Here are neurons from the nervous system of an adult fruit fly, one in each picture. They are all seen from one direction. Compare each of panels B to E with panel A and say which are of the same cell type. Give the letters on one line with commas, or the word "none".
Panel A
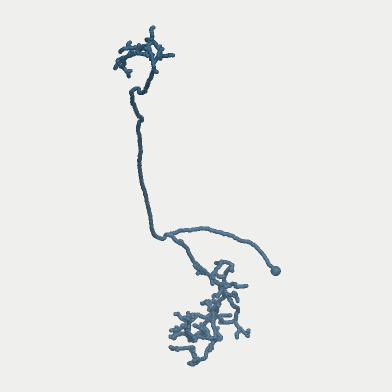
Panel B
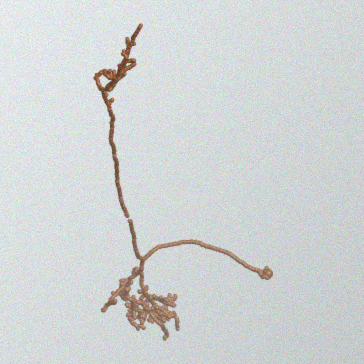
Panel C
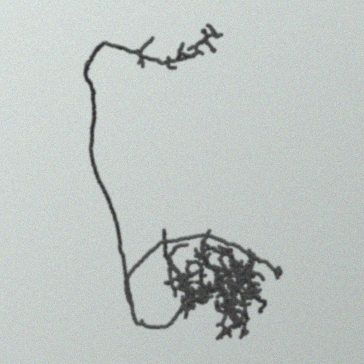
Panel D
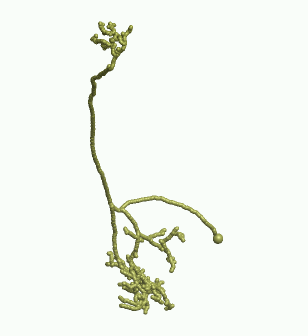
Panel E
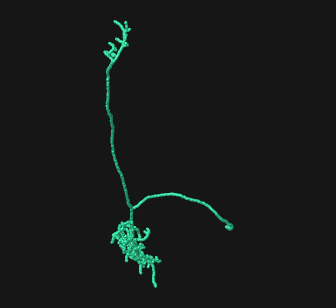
D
